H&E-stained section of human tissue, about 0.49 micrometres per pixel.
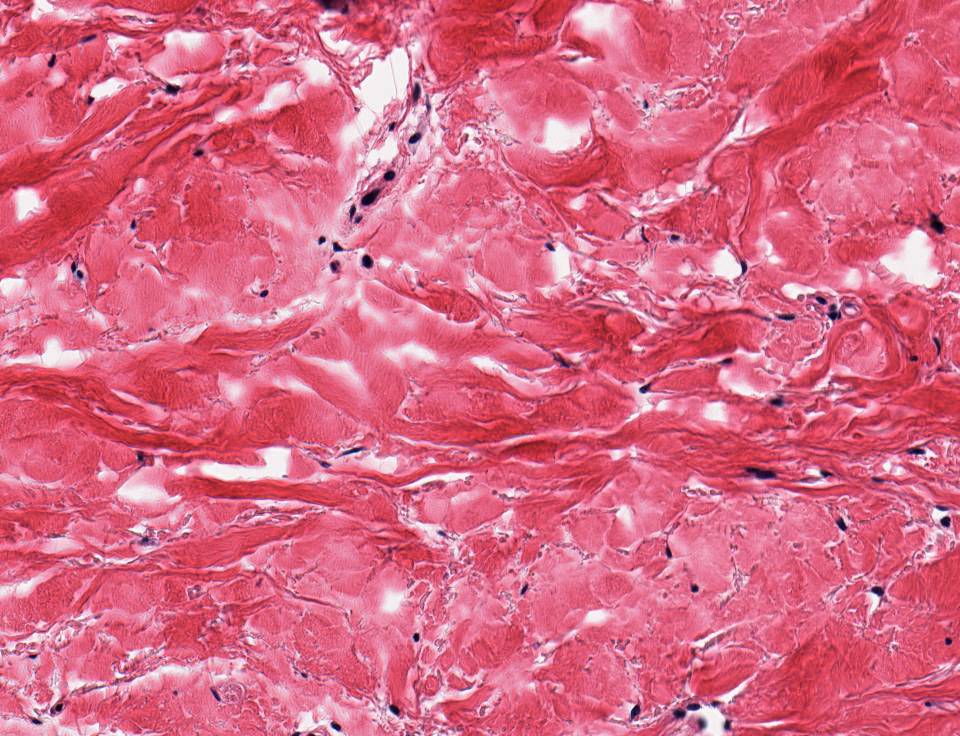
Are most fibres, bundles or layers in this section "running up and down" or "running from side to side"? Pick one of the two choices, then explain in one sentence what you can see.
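Running from side to side. Darker red fibrous bands run roughly horizontally across the field, most clearly through its middle.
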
